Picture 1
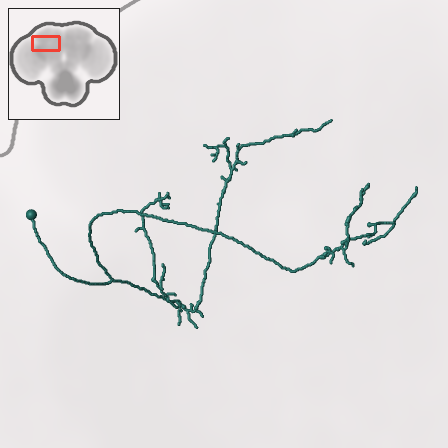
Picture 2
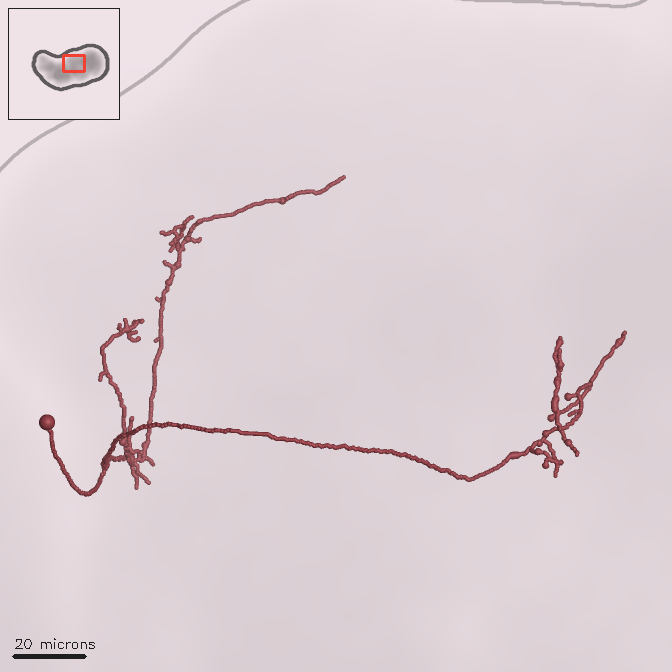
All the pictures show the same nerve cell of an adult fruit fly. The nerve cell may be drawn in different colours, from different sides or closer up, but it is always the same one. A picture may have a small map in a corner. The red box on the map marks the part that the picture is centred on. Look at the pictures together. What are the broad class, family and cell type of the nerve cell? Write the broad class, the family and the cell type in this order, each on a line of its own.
central-brain intrinsic neuron
hemilineage SLPa&l1_lateral
PLP046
